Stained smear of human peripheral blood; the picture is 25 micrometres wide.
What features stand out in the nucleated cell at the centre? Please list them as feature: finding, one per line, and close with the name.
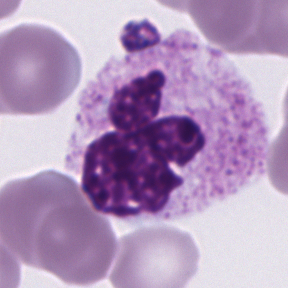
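Nucleus: off-centre, toward the lower left of the cell
Chromatin: dense, dark purple, clumped
Cytoplasm: abundant, pale pinkish-lilac
Granules: many, fine, lilac-purple, scattered throughout the cytoplasm
Name: segmented neutrophil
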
